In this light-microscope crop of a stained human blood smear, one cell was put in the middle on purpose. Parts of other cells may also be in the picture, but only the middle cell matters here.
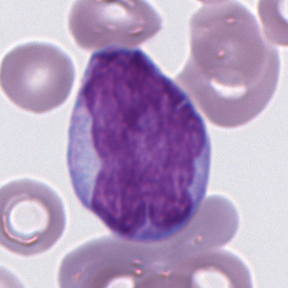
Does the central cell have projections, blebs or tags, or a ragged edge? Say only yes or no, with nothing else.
No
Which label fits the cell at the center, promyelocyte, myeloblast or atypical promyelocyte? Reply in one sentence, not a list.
Seen at the centre of the crop is an atypical promyelocyte.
